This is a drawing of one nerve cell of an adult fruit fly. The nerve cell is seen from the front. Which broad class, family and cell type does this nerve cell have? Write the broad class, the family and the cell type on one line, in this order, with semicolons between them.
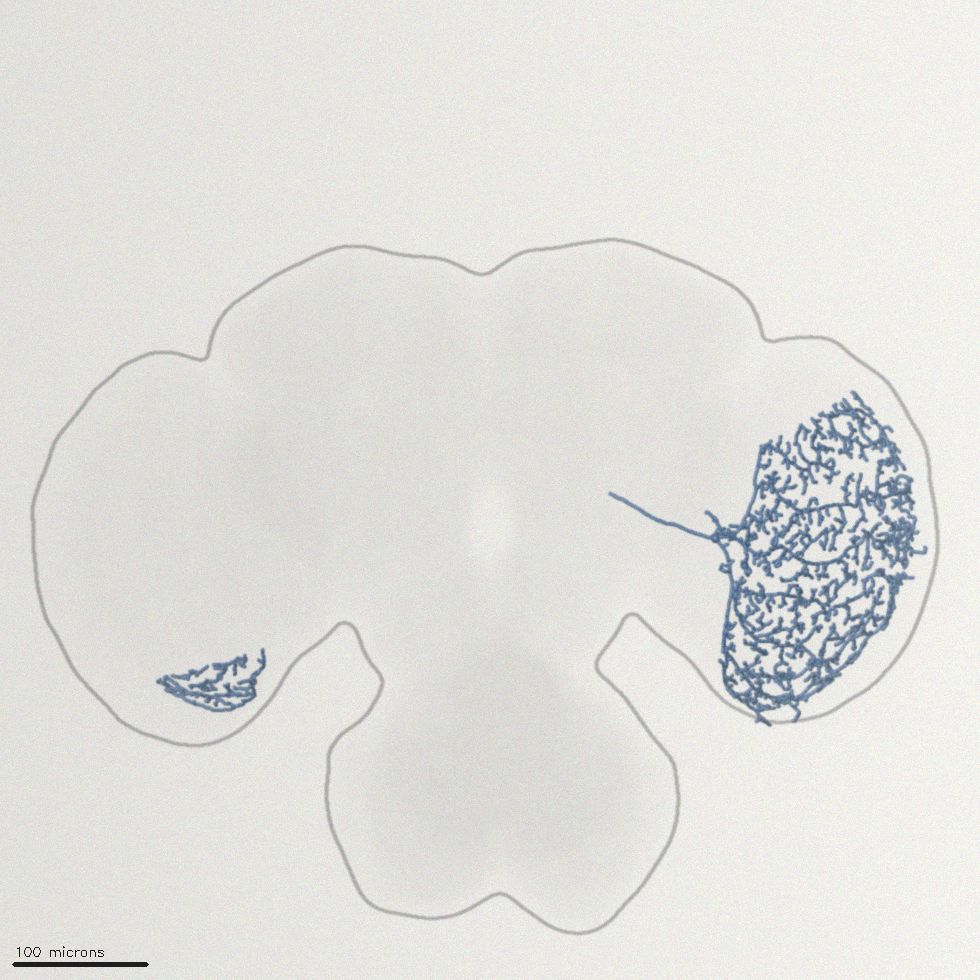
optic-lobe intrinsic neuron; hemilineage DM1_posterior; MeVPMe13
